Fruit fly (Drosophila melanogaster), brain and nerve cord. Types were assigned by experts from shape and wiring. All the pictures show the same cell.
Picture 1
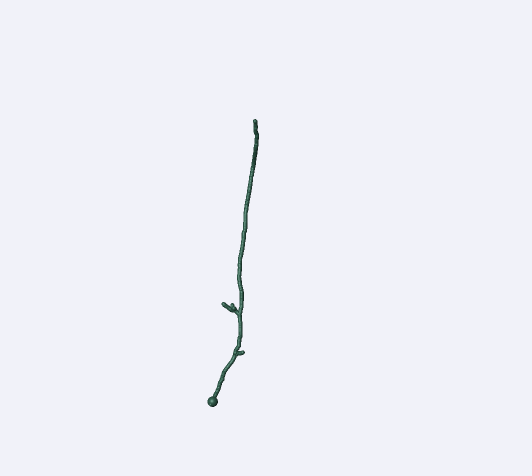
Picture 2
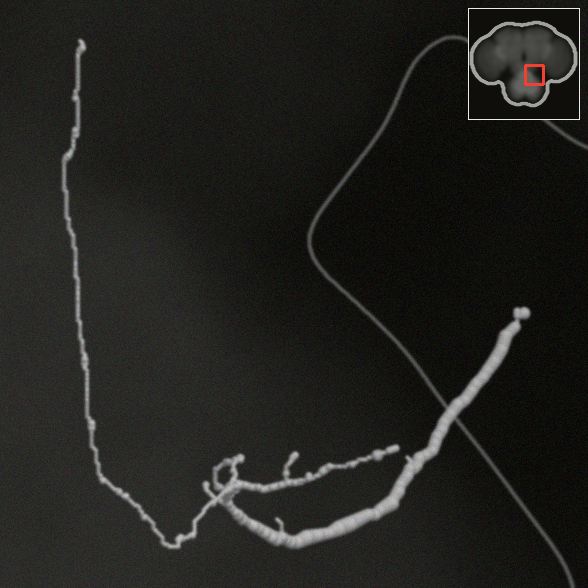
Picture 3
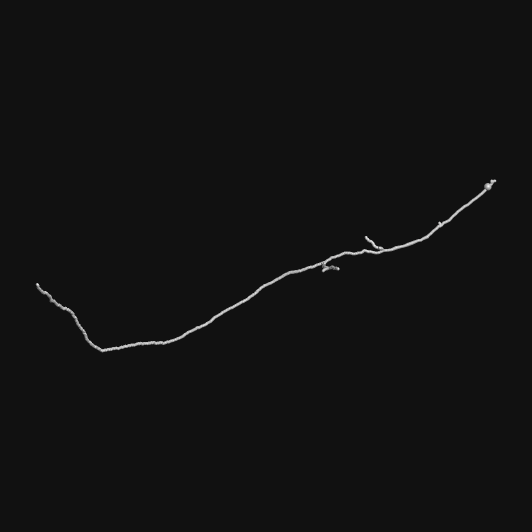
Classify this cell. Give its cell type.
SApp01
